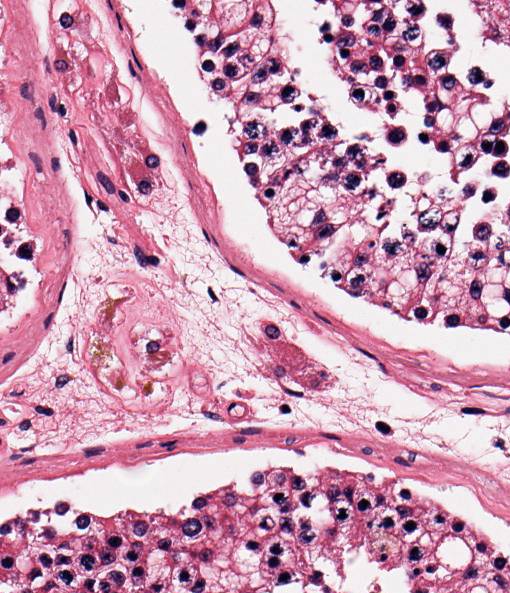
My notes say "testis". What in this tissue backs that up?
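In this testis, parts of three tubules lie at the upper right, the bottom and the left edge, and a wedge of interstitial tissue sits between them; that arrangement fits the name.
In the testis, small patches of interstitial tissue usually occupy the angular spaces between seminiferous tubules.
The tubules are lined by a stratified epithelium, many cells deep, with round, dark nuclei.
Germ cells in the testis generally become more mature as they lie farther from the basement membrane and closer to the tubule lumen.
Within the upper right tubule, many epithelial cells have pale, vacuolated cytoplasm. Near the centre of the field, a few interstitial cells carry abundant pink granular cytoplasm.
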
